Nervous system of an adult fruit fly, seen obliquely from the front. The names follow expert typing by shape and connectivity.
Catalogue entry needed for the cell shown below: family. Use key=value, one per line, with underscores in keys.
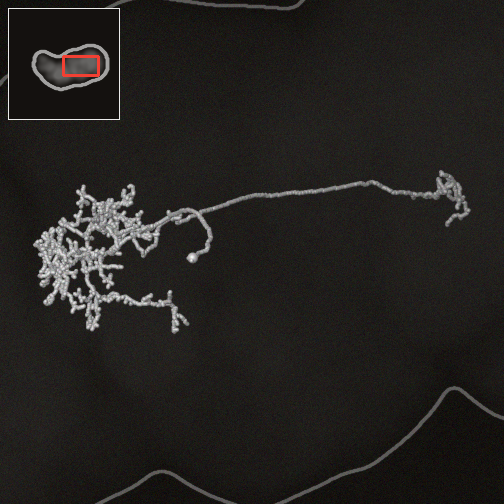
family=hemilineage VLPa2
